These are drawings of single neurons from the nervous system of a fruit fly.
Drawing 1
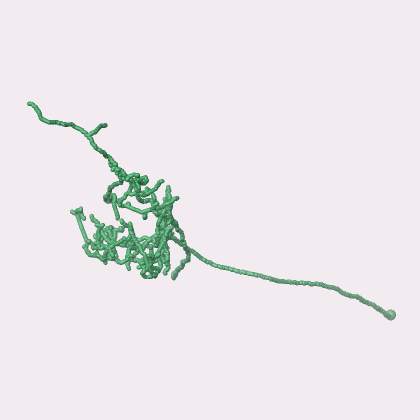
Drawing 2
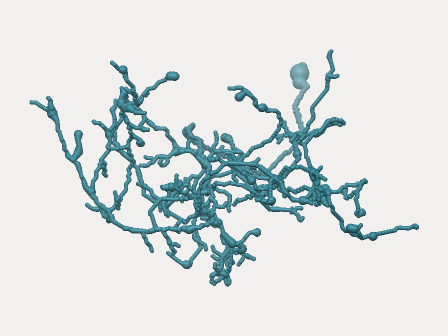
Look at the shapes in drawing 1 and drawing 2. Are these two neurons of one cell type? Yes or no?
no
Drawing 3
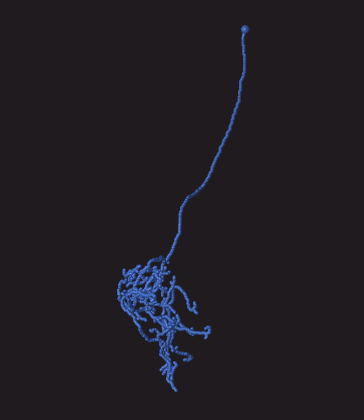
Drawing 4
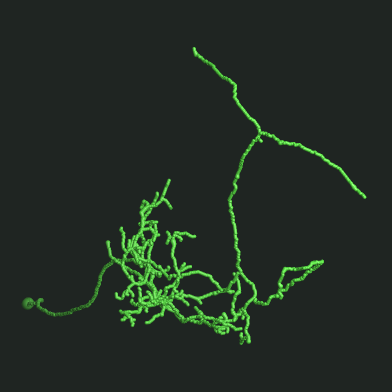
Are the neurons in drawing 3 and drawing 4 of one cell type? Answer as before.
no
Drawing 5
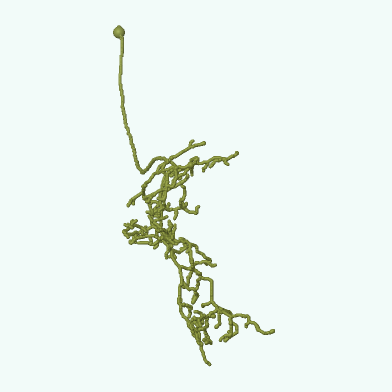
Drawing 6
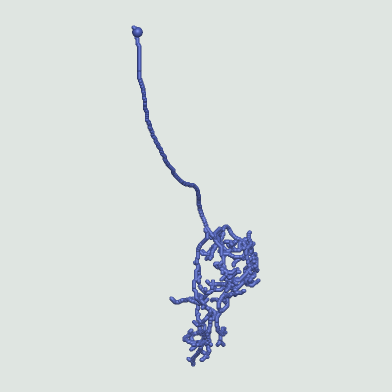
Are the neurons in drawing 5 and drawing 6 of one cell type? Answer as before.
yes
